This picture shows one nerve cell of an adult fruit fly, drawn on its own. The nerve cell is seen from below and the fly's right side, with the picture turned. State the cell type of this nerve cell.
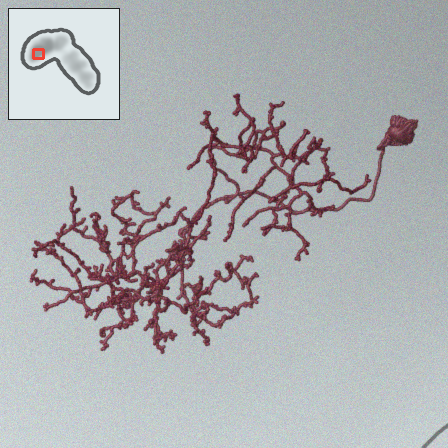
Li13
